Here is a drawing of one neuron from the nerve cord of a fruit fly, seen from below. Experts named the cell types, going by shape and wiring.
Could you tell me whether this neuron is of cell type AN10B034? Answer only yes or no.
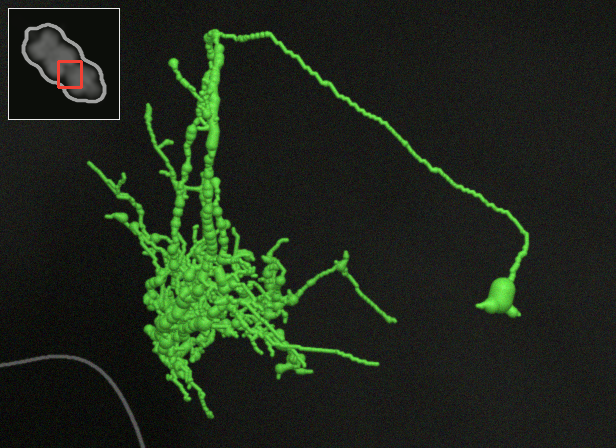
no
